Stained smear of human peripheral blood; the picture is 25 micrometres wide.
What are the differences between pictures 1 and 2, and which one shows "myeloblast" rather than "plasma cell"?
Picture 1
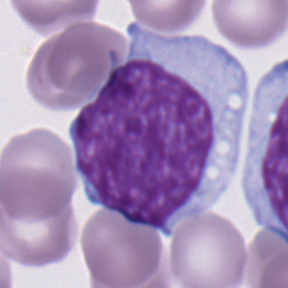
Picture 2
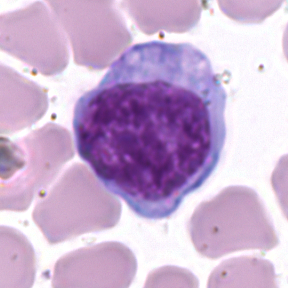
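Quick answer: the myeloblast is in picture 1 and the plasma cell in picture 2. Neither shows any visible granules in the cytoplasm, so that won't separate them.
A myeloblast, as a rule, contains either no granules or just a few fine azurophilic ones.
The plasma cell's chromatin is worth a look: coarse, clumped into dark purple patches with paler gaps between them.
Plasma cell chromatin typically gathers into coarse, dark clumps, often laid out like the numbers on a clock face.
The myeloblast's cytoplasm is pale blue, with small round clear vacuoles lying in a row near its right edge. Its nucleus is roughly round and not divided into lobes, about 15 by 12 micrometres, and no distinct nucleolus can be seen in it. The plasma cell's nucleus is smaller, about 11 micrometres across, roundish without lobes or a deep notch, and it fills about 60% of a cell about 16 by 14 micrometres.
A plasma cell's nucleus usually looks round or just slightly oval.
As for outlines, the myeloblast's is angular, shaped by red cells pressing against it, while the plasma cell's is irregular, with somewhat angular corners rather than a smooth circle. Red cells lie close around the plasma cell as well, though none overlaps it, and small dark specks are scattered over the background between them.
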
